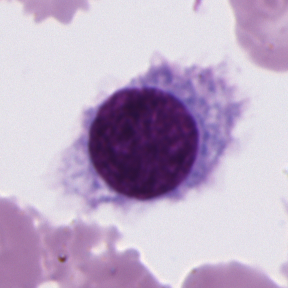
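Hairy cell, the central cell in a stained peripheral blood smear. Its nucleus lies off-centre toward the lower left and shows no distinct nucleoli. Most of the cytoplasm is to the upper right of the nucleus and holds no distinct coarse granules.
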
